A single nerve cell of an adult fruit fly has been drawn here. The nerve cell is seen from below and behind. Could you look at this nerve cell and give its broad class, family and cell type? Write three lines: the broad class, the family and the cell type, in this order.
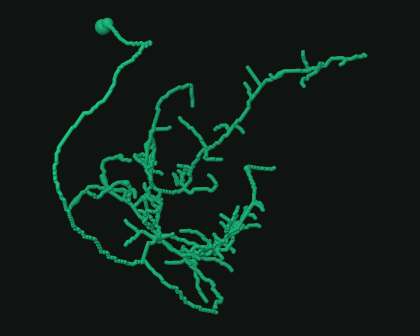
central-brain intrinsic neuron
hemilineage VLPp&l1_anterior
CB2185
